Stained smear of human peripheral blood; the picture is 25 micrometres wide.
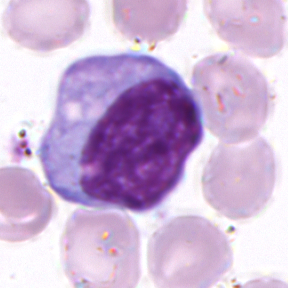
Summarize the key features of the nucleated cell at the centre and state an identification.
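The outline is irregular, with shallow angular bulges rather than a smooth circle. The nucleus sits to the right, leaving most cytoplasm on the left as a broad, plentiful crescent. I see no distinct granules in it. So this is a plasma cell.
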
